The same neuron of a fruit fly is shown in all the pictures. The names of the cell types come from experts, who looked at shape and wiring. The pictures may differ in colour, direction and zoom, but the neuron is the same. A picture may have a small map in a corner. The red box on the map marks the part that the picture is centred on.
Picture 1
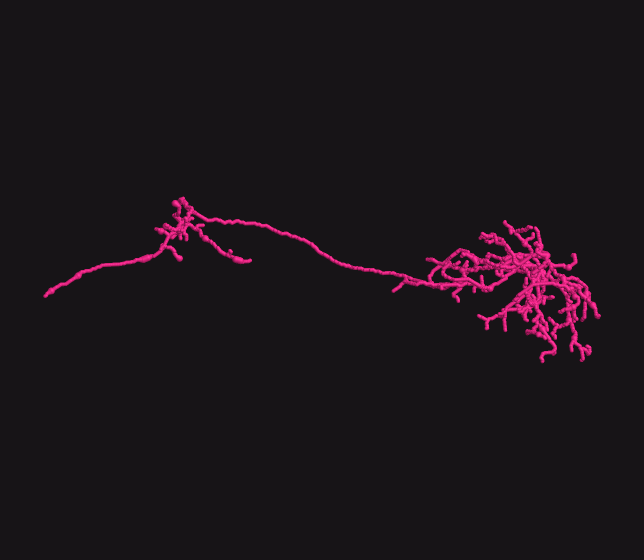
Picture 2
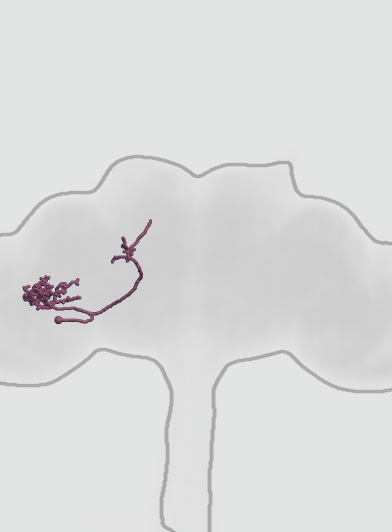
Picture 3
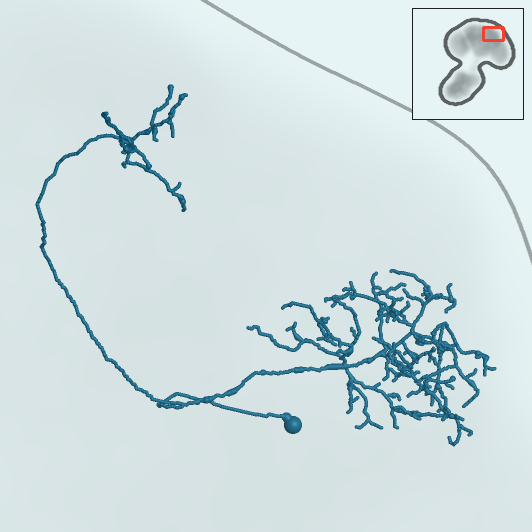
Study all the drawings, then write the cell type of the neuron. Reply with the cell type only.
LHPV5a2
